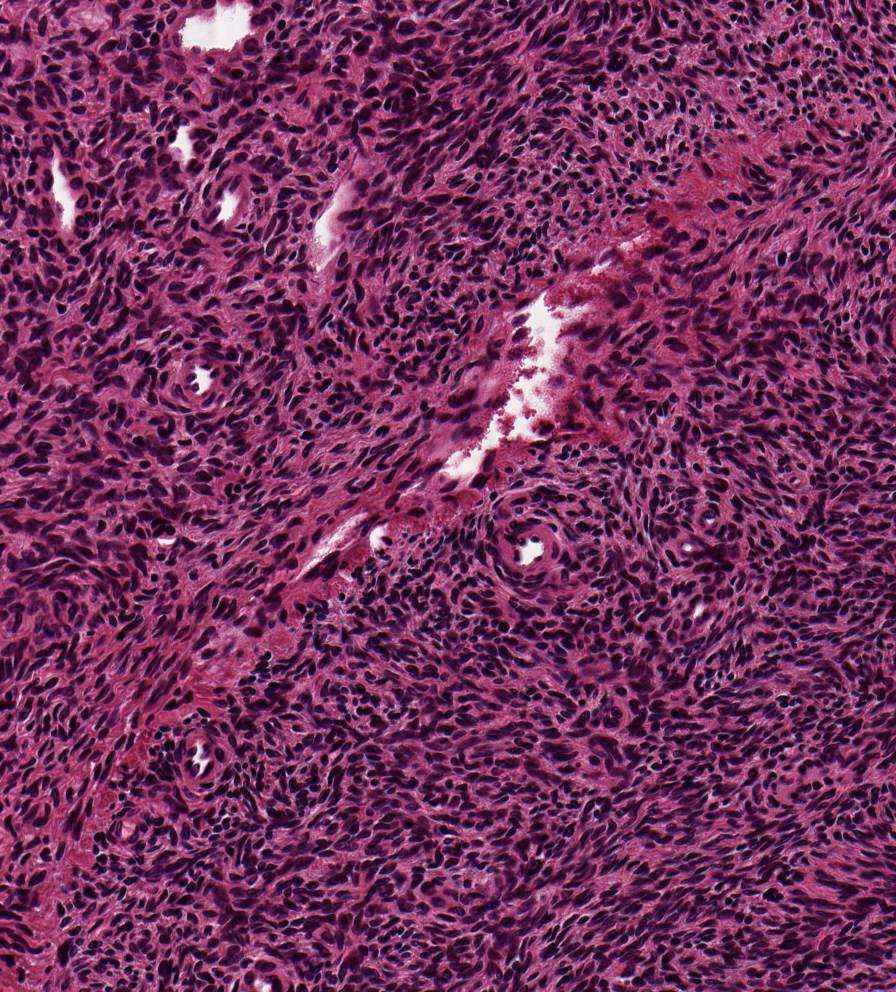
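Ovary, haematoxylin and eosin stained section. First, cellularity: a densely cellular sheet of spindle to oval cells fills the whole field, with little stroma between them. Second, arrangement: the cells run in short, intersecting fascicles and swirls rather than in one direction. Third, nuclei: oval to spindle-shaped and darkly hyperchromatic. Fourth, cytoplasm: scant and pale pink, with indistinct cell borders.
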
